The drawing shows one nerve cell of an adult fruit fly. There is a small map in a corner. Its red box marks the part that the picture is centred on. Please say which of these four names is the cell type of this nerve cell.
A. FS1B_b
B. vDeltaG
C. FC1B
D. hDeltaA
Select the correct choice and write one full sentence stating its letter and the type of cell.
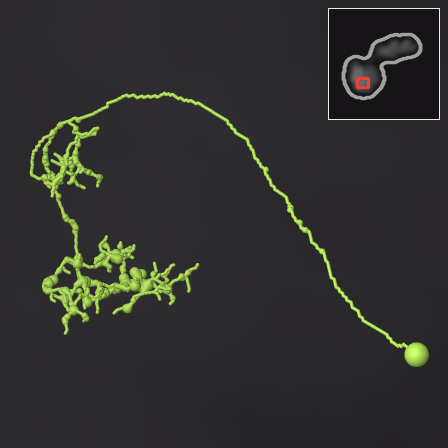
Cell type vDeltaG is what the nerve cell is, as option B states.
